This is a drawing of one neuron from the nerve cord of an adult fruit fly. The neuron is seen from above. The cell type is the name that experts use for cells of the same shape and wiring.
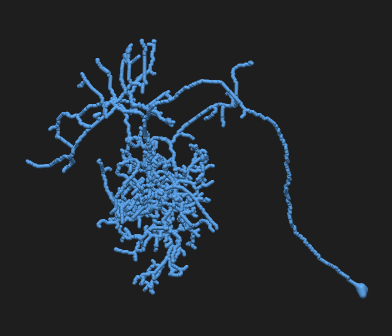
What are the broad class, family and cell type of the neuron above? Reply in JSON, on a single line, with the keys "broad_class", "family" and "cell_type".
{"broad_class": "nerve-cord intrinsic neuron", "family": "hemilineage 12B", "cell_type": "IN12B036"}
